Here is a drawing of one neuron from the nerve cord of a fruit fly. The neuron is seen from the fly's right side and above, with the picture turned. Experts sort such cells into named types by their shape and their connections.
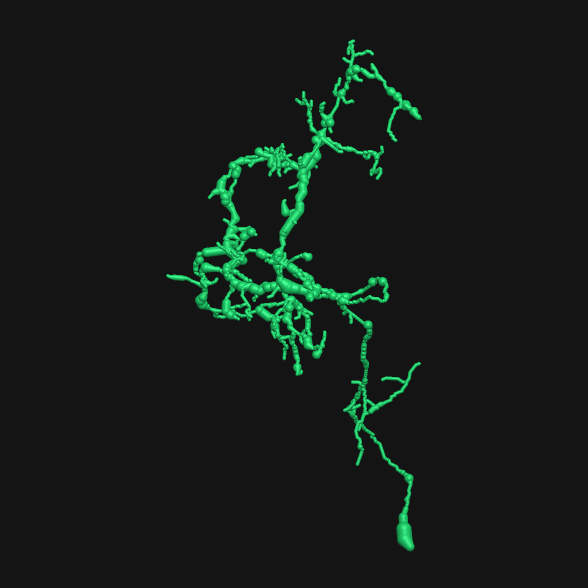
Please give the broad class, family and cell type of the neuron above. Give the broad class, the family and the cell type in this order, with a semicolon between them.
nerve-cord intrinsic neuron; hemilineage 13B; IN13B075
